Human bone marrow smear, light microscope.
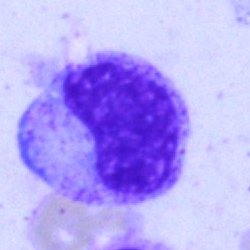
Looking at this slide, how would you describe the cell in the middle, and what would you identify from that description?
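Outline roughly round, left edge smooth. Nucleus kidney-shaped, indentation facing left, placed toward the right side of the cell. Chromatin dark purple and clumped, with small lighter patches. Cell: metamyelocyte.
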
